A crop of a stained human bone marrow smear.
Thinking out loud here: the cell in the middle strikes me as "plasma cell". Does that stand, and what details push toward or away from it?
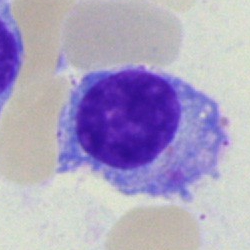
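First check, the chromatin: dark purple and clumped, with small paler patches between the clumps.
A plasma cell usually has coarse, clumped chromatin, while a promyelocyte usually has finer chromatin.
So plasma cell fits, and promyelocyte does not. Second check, the cytoplasm: moderate in amount, widest on the right side of the nucleus, with a few small clear spots to the upper right of the nucleus. Third check, the outline: irregular, with small ragged projections along the right and lower edges. Last, the surroundings: red cells lie close to the cell above, to the left and below it.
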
